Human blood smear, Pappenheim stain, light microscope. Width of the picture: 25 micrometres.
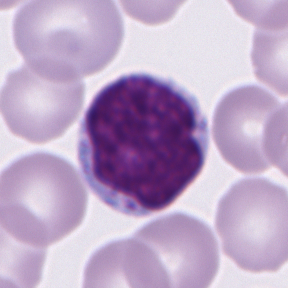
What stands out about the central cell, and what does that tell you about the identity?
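Start with the outline: the cell is round and about 12 micrometres across. Its nucleus is roughly round, with a small notch on the lower edge, and measures about 12 by 10 micrometres. That nucleus takes up about 80% of the cell's area. Now look at the chromatin, which is dark purple and coarsely clumped. Down at the lower left, a few fine purple granules sit in the cytoplasm. This is a typical lymphocyte.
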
